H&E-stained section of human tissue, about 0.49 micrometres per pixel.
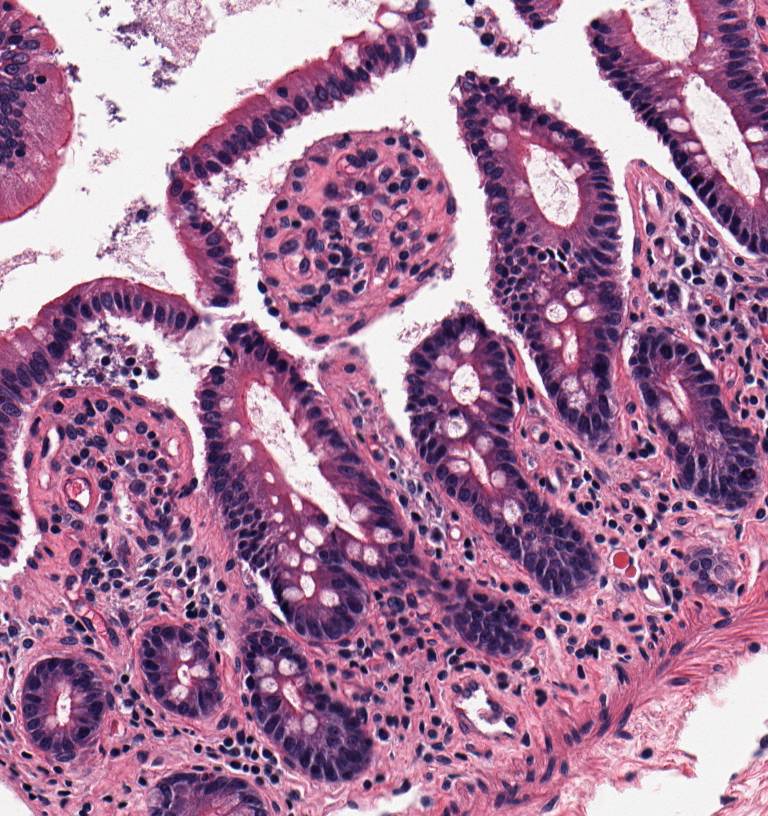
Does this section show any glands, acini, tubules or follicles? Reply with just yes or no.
Yes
